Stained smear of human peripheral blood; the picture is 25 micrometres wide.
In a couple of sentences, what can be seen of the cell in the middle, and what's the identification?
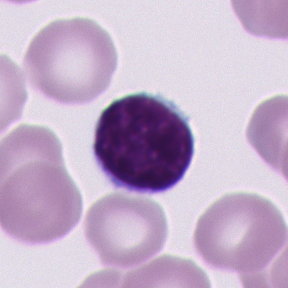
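Nucleus round, filling nearly the whole cell. Chromatin dense, dark purple, with coarse clumps. Cytoplasm only a very thin pale blue rim at the nuclear edge. Upper-right edge finely fuzzy rather than sharp. Cell about 9 micrometres across; nucleus about 8 micrometres. Name: typical lymphocyte.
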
